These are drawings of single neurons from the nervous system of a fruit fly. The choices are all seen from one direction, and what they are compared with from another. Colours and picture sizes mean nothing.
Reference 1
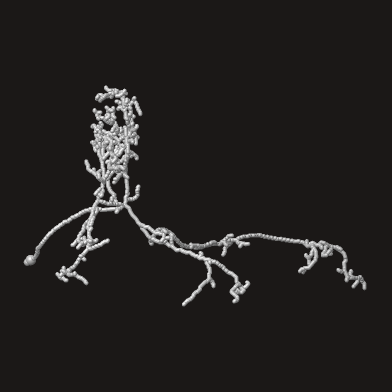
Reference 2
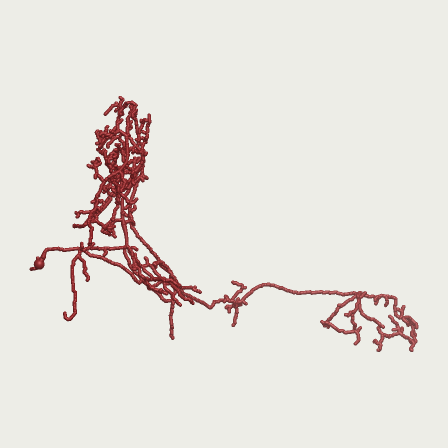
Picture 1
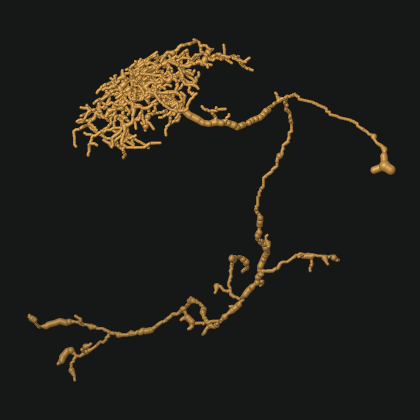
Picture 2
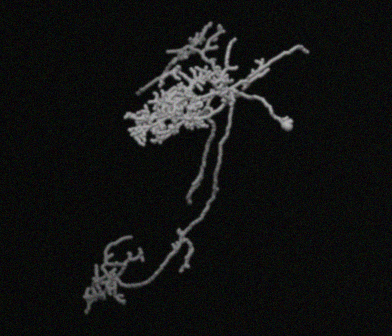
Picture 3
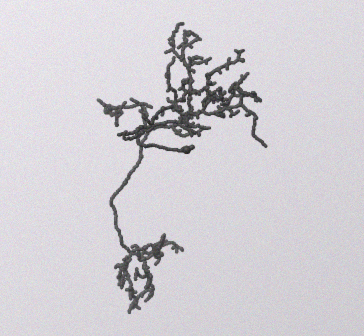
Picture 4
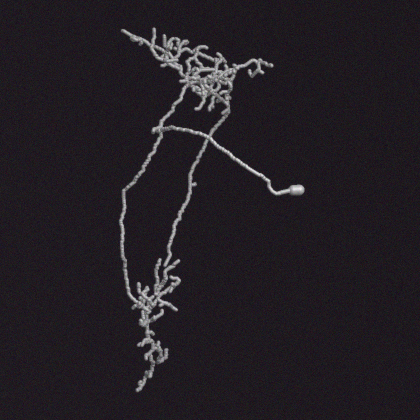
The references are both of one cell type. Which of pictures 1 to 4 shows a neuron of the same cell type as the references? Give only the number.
2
